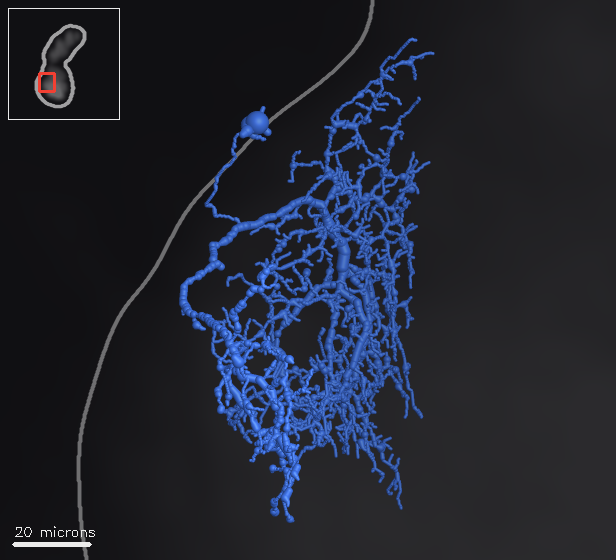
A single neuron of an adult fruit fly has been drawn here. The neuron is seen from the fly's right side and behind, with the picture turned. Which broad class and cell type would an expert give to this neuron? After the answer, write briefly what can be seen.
This is a central-brain intrinsic neuron. Its cell type is GNG143. The cell body is at the top of the picture. From top to bottom in the picture it spans about 130 microns. More than a hundred branch ends can be seen.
